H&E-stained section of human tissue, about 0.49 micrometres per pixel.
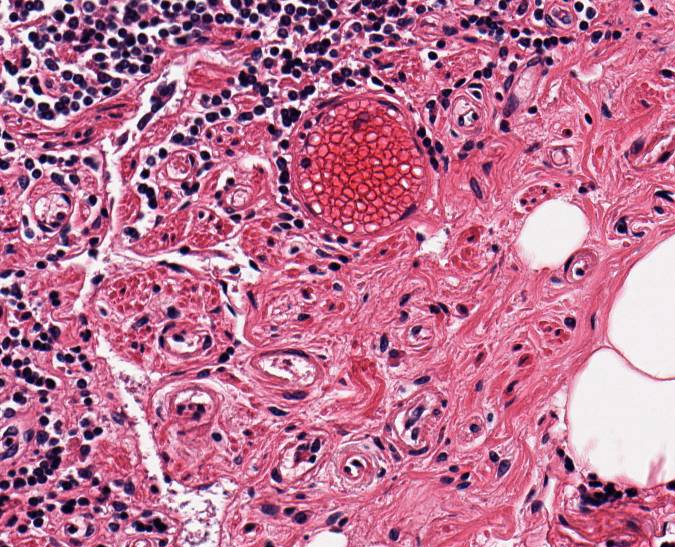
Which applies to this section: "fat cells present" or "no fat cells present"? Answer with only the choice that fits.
Fat cells present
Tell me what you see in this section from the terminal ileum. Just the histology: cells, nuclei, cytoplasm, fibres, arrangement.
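Lymphocytes, densely packed, fill the upper left corner and the left edge of the field. They have small, round, dark nuclei and scant cytoplasm. In the upper centre lies a round, thin-walled vessel packed with red blood cells. To the right, the stroma is pink collagenous tissue containing scattered spindle-shaped nuclei.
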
